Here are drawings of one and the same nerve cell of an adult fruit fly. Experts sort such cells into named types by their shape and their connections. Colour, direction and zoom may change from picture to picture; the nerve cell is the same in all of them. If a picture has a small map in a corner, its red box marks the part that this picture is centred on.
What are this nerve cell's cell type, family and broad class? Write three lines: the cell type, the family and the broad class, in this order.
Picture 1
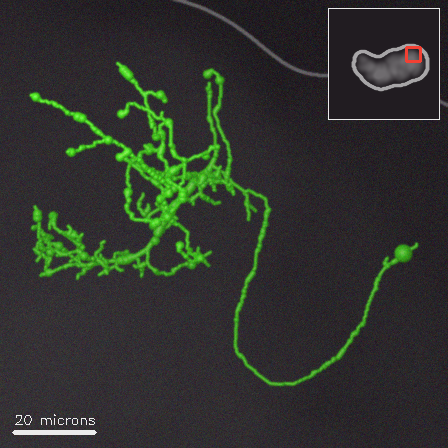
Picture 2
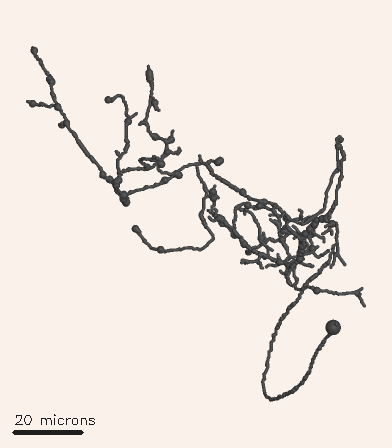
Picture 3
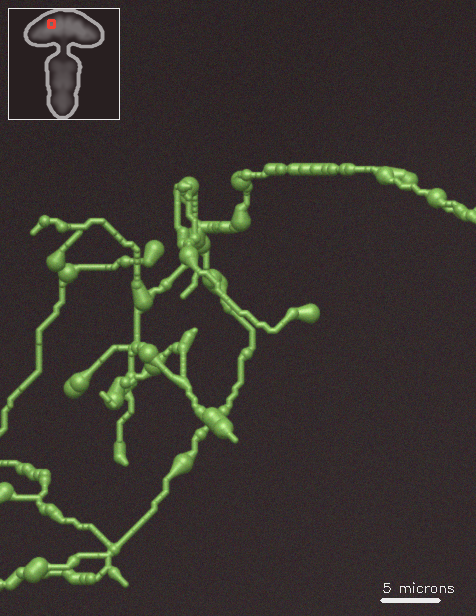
CB2051
hemilineage VPNl&d1_dorsal
central-brain intrinsic neuron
